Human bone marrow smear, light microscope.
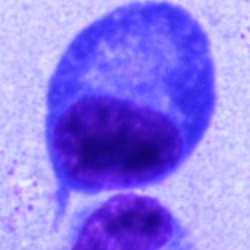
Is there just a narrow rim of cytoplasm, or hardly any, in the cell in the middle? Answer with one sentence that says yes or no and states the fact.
No, its cytoplasm is plentiful, not scant.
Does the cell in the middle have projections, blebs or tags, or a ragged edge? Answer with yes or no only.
Yes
